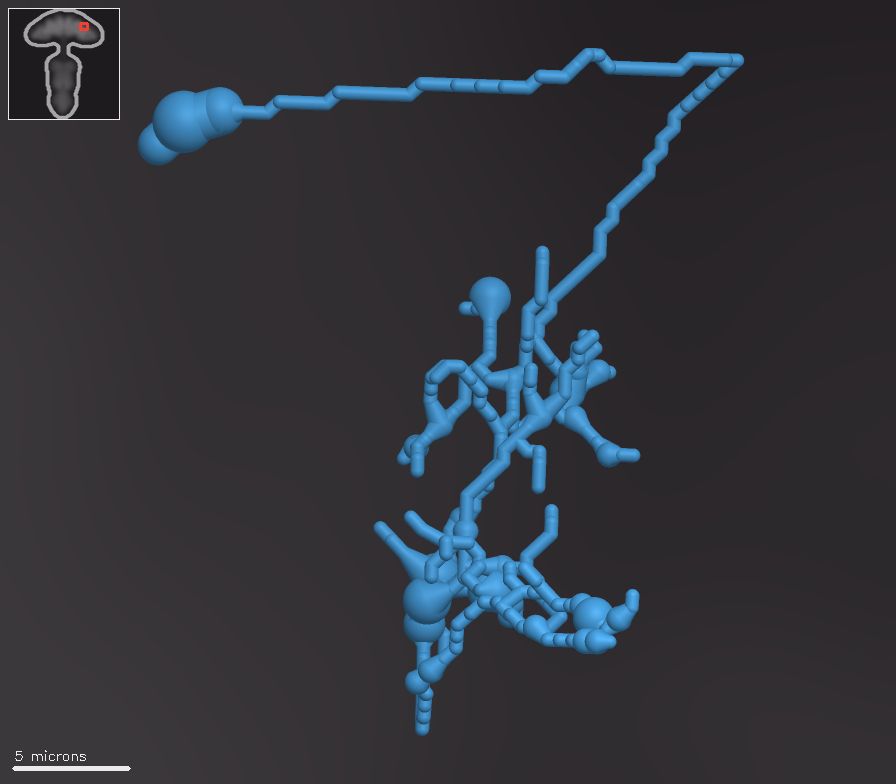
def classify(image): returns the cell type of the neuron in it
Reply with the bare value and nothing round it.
Dm2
